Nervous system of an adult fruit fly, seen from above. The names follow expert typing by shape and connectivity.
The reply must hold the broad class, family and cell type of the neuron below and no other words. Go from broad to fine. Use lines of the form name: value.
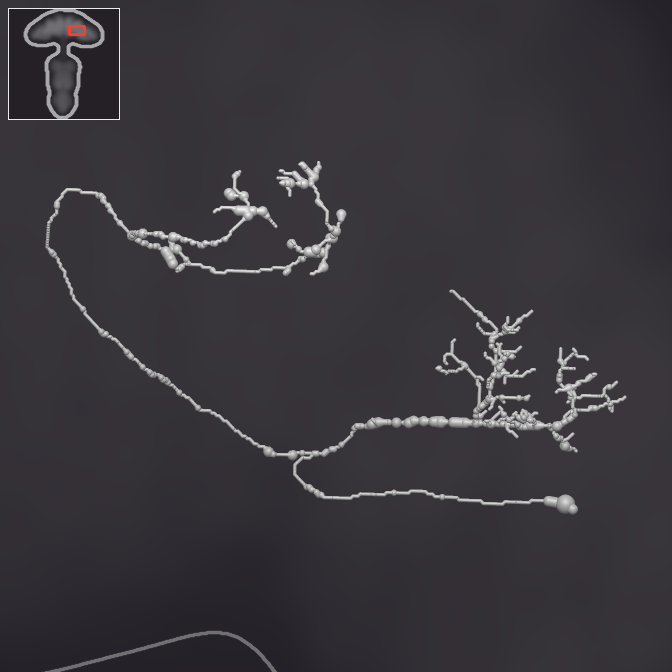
broad class: central-brain intrinsic neuron
family: hemilineage DL2_dorsal
cell type: LHPV5d1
